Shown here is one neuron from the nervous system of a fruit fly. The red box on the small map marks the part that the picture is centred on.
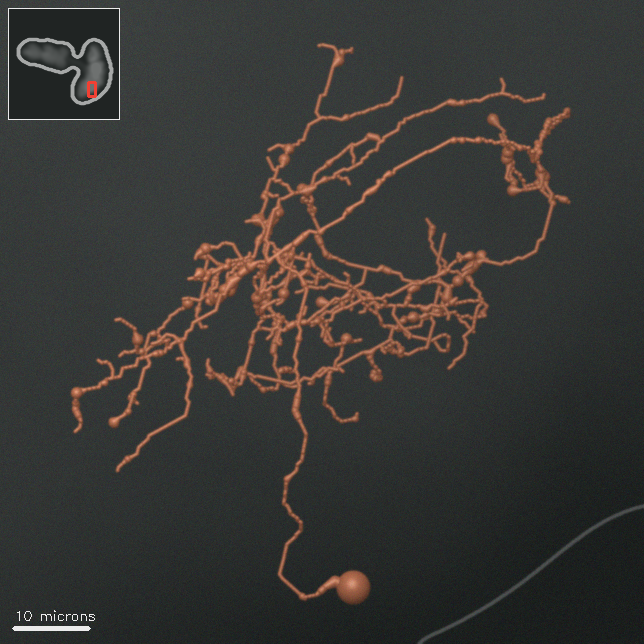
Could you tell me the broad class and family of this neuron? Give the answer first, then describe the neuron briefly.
This is a central-brain intrinsic neuron. The family is hemilineage SLPal2. The cell body is at the bottom of the picture. By the scale bar it is about 75 microns tall in this view. Dozens of branch ends can be seen.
